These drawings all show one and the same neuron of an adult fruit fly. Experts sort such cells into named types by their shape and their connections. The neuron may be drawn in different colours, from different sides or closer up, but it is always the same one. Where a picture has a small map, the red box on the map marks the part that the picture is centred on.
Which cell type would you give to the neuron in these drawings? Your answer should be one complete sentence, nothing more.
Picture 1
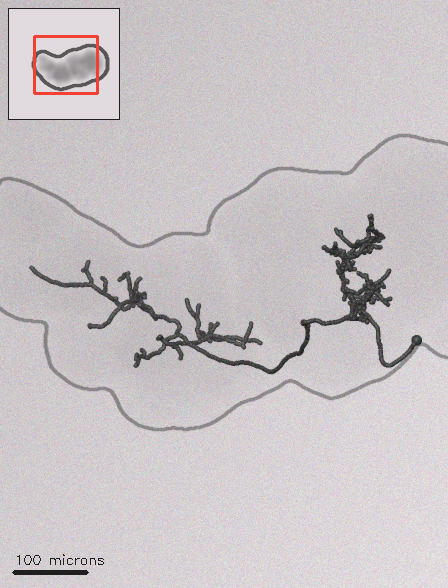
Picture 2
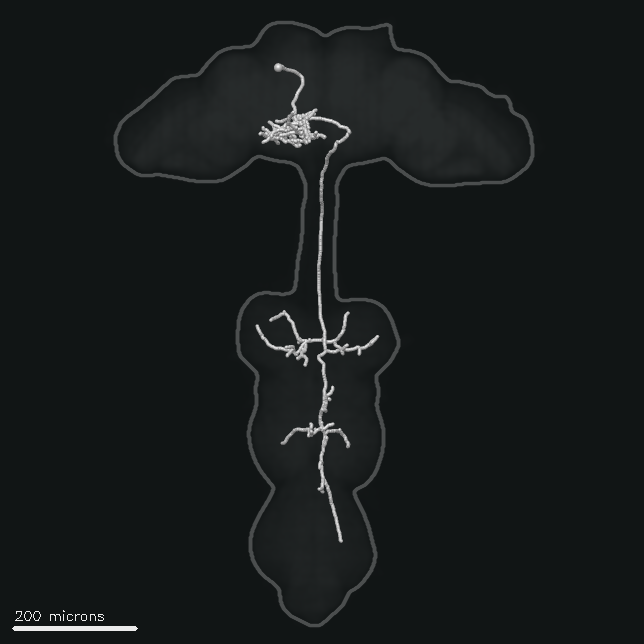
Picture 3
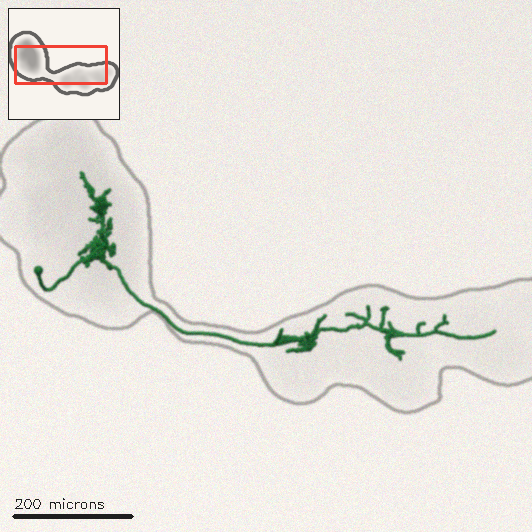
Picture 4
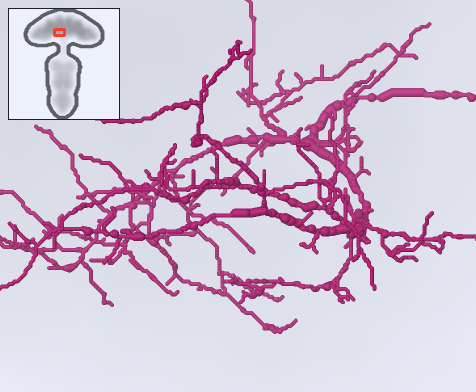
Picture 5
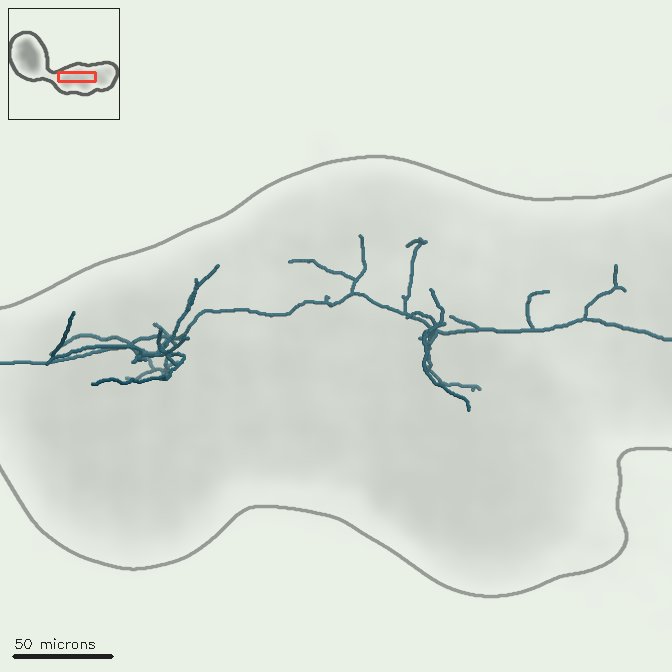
Included in the cell type DNg79 is this neuron.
